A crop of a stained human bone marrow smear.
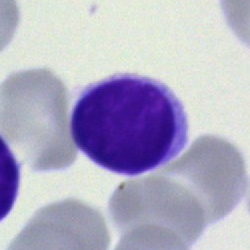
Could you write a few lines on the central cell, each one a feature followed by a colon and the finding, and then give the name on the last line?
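Chromatin: dense, dark purple throughout
Nucleolus: none seen within the dense nucleus
Cytoplasm: thin rim, paler bluish-lilac, mainly along the right side
Granules: none visible in the cytoplasm
Identification: lymphocyte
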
